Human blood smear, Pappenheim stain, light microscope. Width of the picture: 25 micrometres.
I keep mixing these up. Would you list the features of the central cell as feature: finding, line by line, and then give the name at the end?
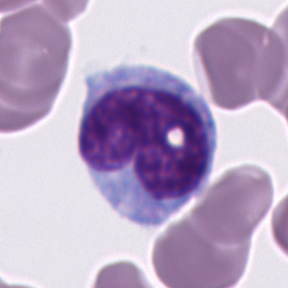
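Outline: roughly round
Nucleus: bean-shaped, deep notch opening downward
Clear hole: one, small and round, in the right part of the nucleus
Cytoplasm: widest band sits below the nucleus
Cell type: monocyte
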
